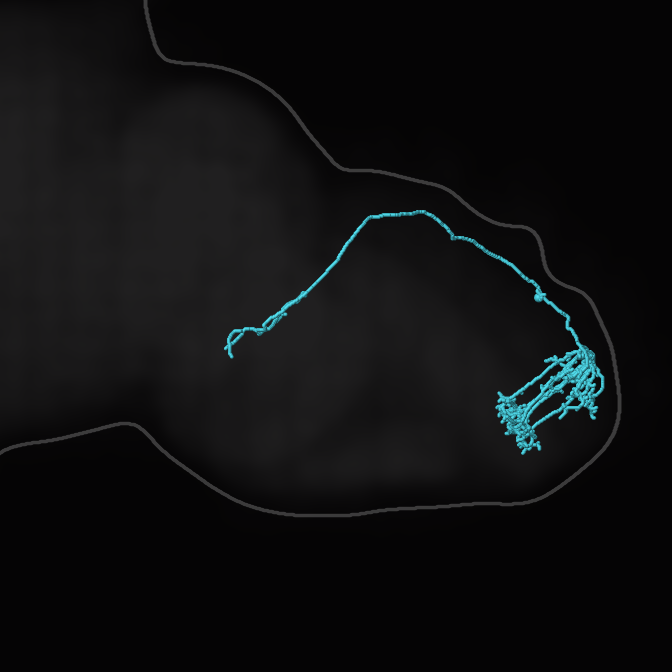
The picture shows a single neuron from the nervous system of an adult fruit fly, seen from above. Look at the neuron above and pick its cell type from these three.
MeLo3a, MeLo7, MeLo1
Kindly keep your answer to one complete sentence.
So far as cell type goes, this neuron is MeLo1.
